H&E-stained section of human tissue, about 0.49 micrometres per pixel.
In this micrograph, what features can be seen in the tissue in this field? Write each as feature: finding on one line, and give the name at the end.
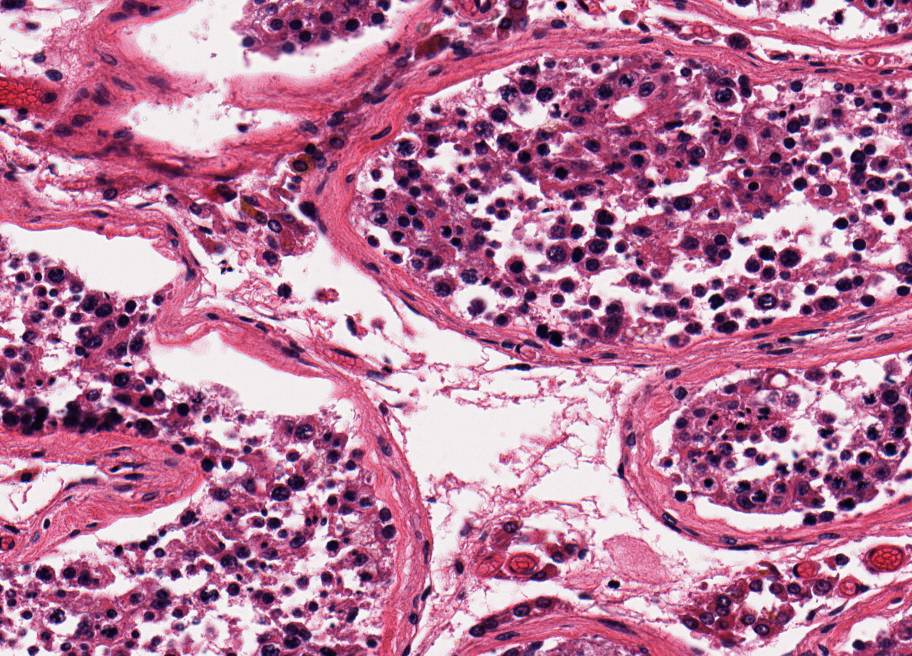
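Units: rounded and elongated tubules, cut in different planes, separated by interstitial tissue
Contents: many rounded cells, round darkly stained nuclei
Lumen: no single open central lumen; small clear spaces between loosely held cells
Centre: loose, pale interstitium, fine pink fibrillar wisps, much empty space
Name: testis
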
